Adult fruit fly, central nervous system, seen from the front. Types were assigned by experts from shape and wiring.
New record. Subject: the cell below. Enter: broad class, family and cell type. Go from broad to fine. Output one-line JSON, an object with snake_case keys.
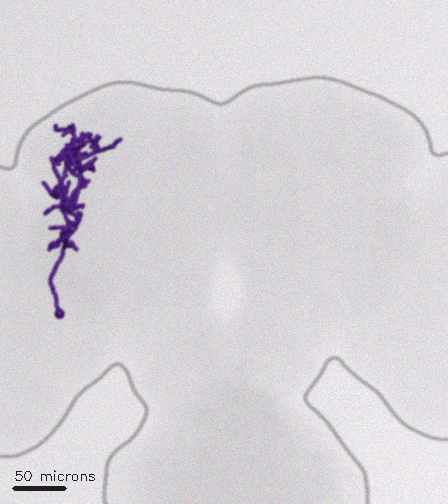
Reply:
{"broad_class": "central-brain intrinsic neuron", "family": "hemilineage VLPl&p2_lateral", "cell_type": "LHAV1b3"}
